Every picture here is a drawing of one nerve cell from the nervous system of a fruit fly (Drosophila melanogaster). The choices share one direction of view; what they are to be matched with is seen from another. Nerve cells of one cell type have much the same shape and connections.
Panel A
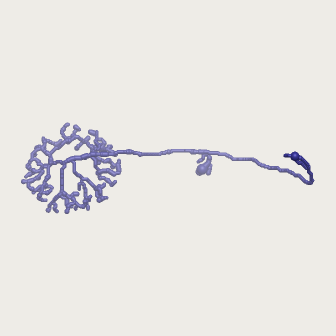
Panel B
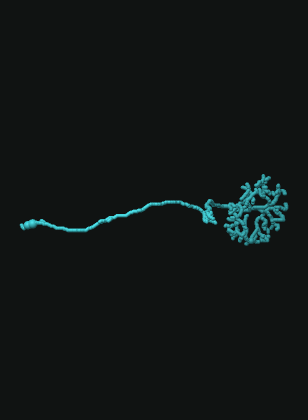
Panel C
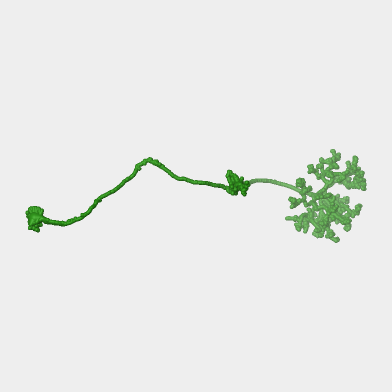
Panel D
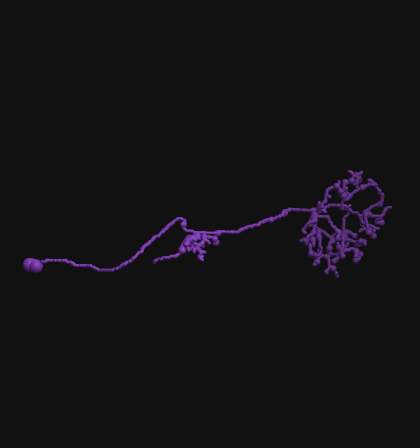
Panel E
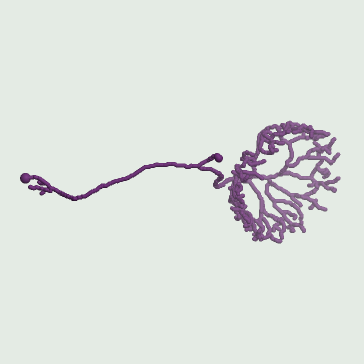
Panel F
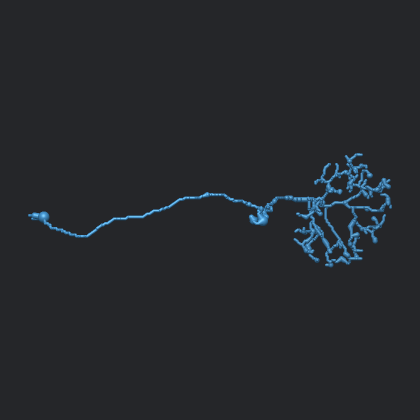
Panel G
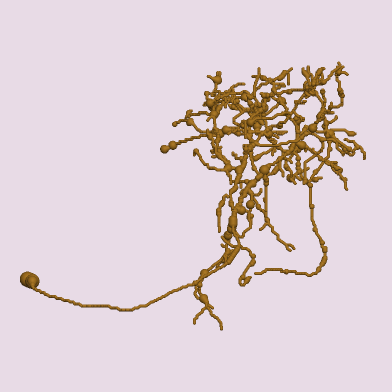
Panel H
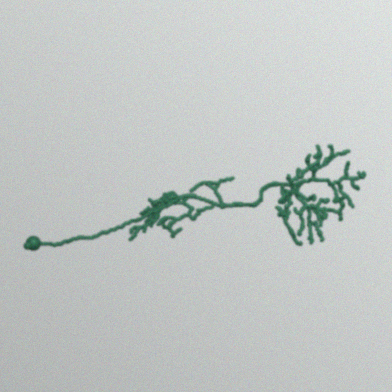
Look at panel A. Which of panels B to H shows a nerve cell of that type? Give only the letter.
F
